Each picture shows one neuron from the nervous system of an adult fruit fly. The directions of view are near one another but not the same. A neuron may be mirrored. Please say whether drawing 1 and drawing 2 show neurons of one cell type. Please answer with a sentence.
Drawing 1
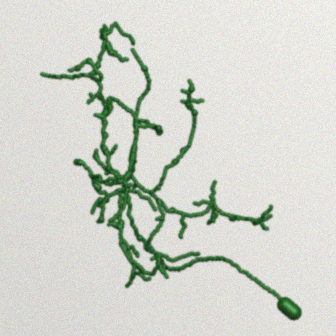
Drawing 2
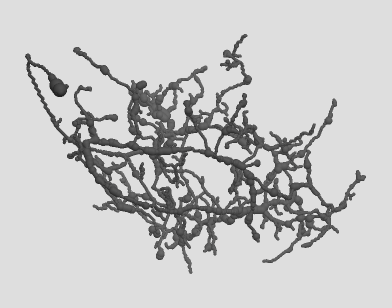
They are of the same cell type.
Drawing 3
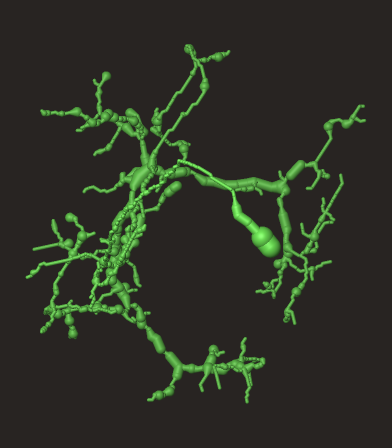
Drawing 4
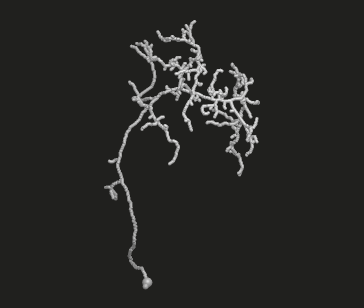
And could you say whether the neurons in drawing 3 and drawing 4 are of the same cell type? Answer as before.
They are of different cell types.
